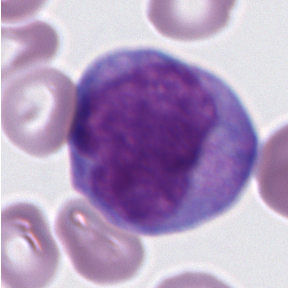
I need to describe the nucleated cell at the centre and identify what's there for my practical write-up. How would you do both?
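Let me see: the nucleus fills most of the cell and sits off-centre, toward the left. Its chromatin is finely stippled rather than coarsely clumped. Just to the right of the nucleus, the cytoplasm is paler than the rest. What I have here is an atypical promyelocyte.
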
